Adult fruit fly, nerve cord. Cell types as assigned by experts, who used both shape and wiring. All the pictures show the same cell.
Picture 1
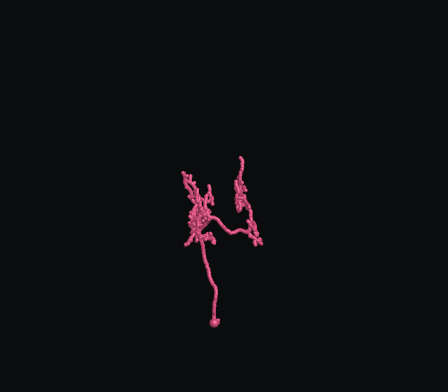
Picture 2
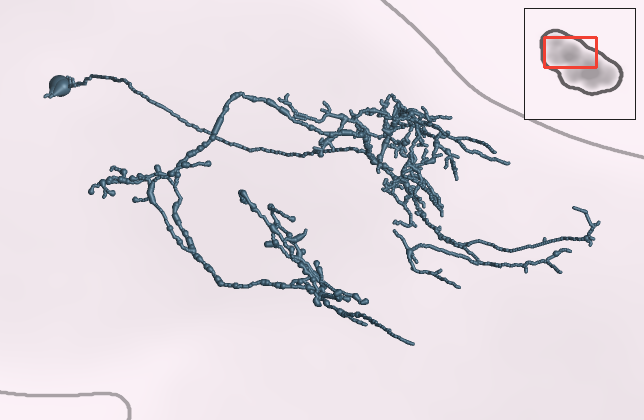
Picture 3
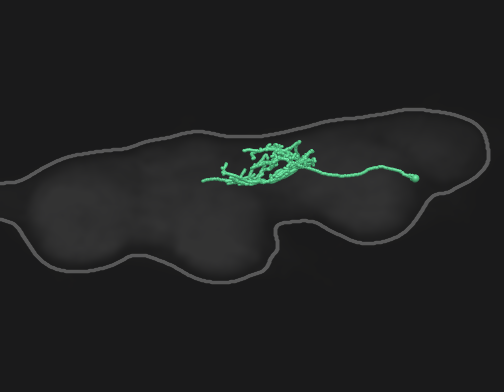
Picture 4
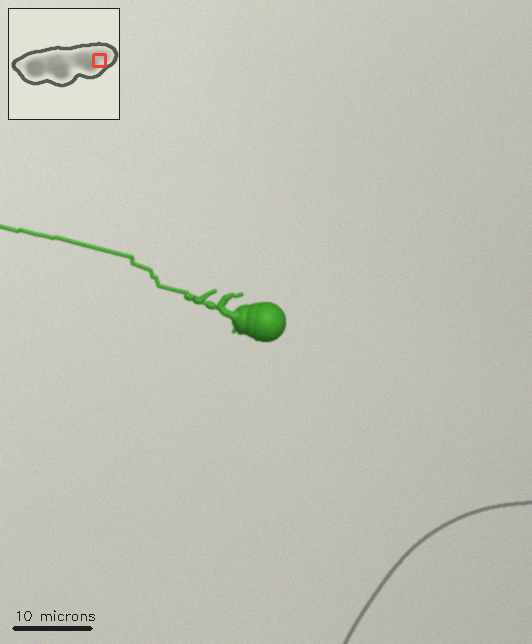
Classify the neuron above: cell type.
IN06A038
